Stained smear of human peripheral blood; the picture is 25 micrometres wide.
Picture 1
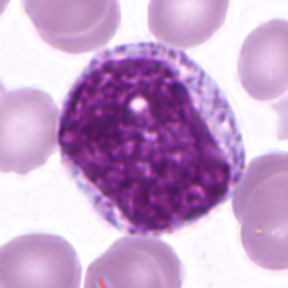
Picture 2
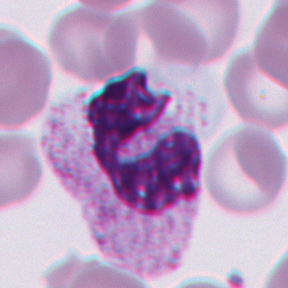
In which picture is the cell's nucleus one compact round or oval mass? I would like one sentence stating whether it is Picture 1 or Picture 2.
In picture 1 the nucleus of the cell is a compact round or oval mass, not a band.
